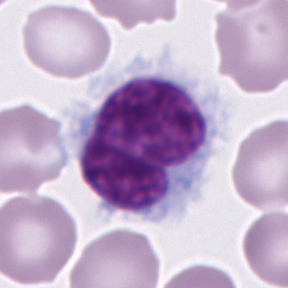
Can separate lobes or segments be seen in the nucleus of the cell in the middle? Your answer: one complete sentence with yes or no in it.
Yes, this cell has a nucleus made up of distinct lobes or segments.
